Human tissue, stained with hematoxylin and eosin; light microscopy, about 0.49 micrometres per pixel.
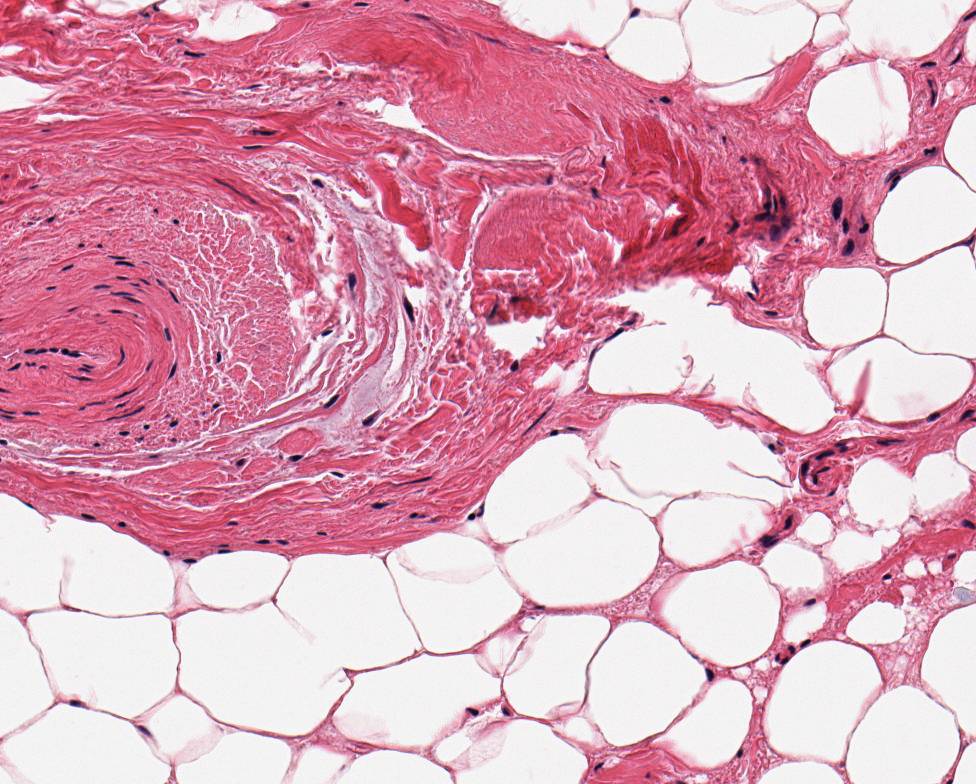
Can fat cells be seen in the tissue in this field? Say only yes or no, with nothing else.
Yes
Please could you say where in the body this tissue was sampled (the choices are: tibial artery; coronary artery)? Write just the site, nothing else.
coronary artery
